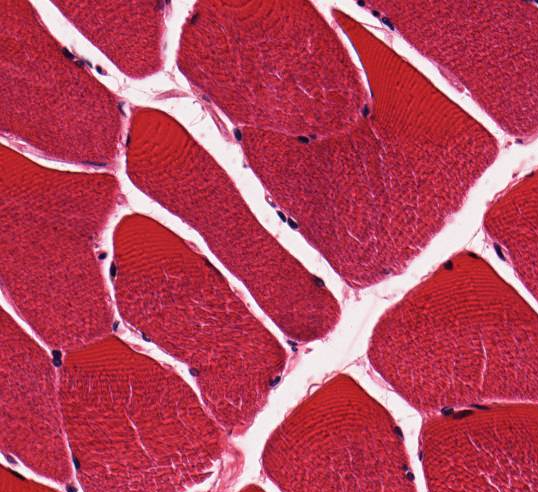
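Skeletal muscle. Large, closely packed, rounded-to-polygonal fibre profiles fill the field, separated by narrow pale bands. Cytoplasm deeply, evenly eosinophilic. Nuclei small, dark, flattened, at fibre edges just beneath the cell margin. Thin wispy pale pink connective tissue strands between fibres.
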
